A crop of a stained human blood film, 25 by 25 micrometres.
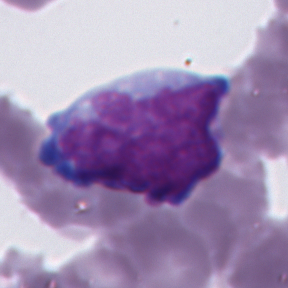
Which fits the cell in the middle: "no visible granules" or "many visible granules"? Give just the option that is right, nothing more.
No visible granules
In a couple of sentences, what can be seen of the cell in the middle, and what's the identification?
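Checking the outline: irregular, with small knobby bulges on the left and lower edges. Checking the cytoplasm: pale greyish blue, lying mostly as a cap along the nucleus's upper side. Checking the lower border: a deeper blue rim. Result: a myeloblast.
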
